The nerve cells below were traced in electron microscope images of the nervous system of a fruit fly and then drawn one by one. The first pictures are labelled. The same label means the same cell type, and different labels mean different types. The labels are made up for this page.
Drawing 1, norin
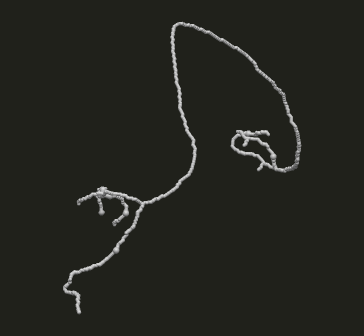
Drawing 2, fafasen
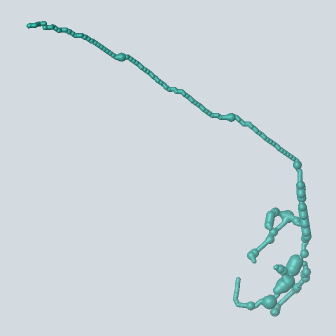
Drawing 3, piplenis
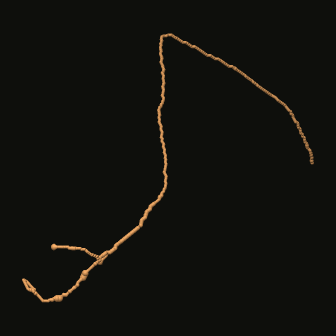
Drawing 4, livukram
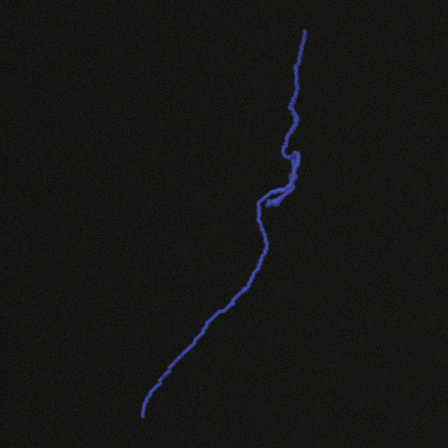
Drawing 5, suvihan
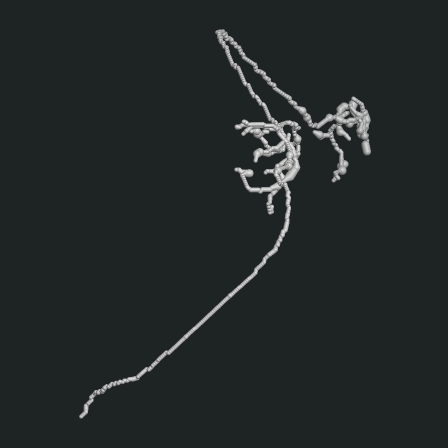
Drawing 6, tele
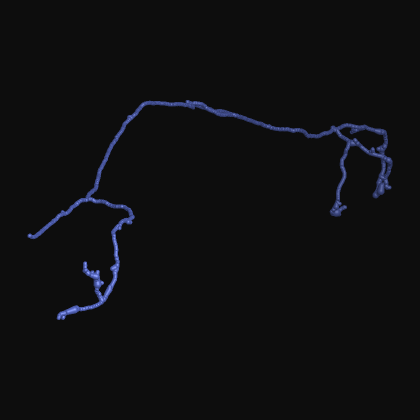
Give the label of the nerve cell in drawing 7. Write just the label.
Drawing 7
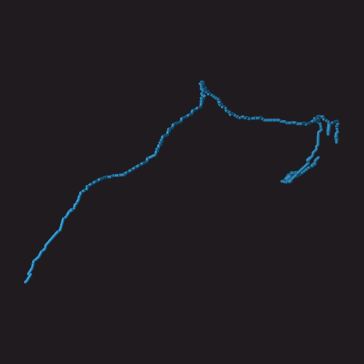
tele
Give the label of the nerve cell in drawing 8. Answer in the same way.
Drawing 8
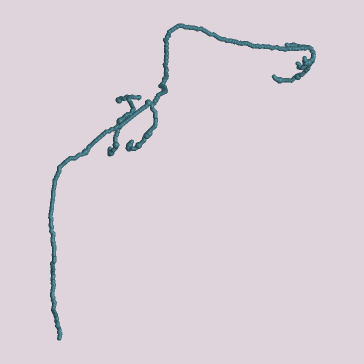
tele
